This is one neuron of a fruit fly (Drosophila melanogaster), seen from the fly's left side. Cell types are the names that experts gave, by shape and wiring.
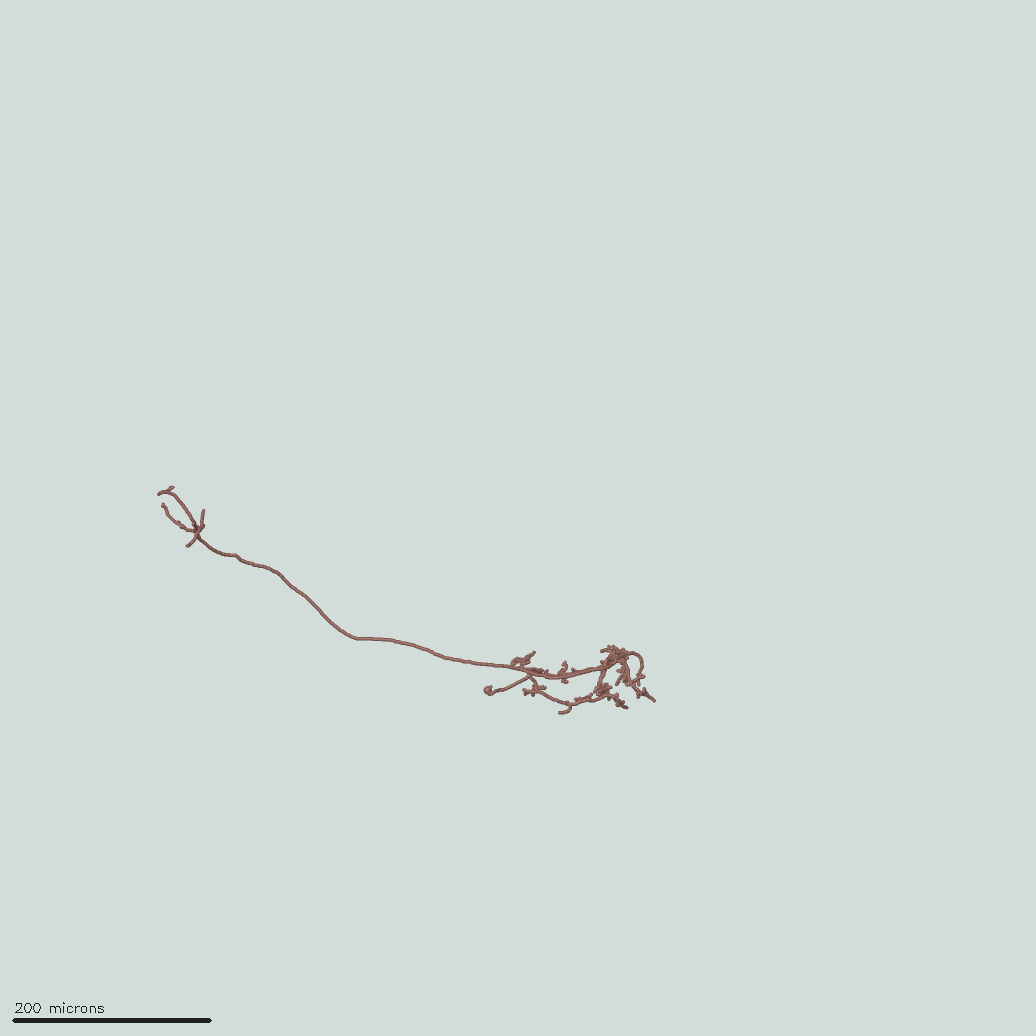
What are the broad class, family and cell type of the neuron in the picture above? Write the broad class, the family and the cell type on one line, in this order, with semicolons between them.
ascending neuron; hemilineage 08B; AN08B089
